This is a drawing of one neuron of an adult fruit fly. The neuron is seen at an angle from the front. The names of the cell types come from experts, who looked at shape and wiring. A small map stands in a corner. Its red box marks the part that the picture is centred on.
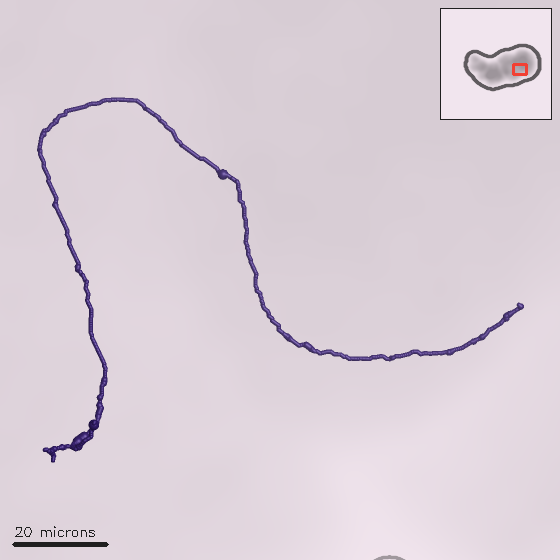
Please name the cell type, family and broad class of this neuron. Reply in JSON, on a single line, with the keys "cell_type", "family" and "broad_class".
{"cell_type": "ORN_VA2", "family": "class olfactory", "broad_class": "sensory neuron entering the brain"}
